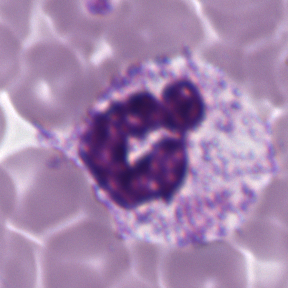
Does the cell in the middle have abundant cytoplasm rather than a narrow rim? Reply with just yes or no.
Yes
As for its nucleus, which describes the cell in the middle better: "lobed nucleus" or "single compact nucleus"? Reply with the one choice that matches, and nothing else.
Lobed nucleus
